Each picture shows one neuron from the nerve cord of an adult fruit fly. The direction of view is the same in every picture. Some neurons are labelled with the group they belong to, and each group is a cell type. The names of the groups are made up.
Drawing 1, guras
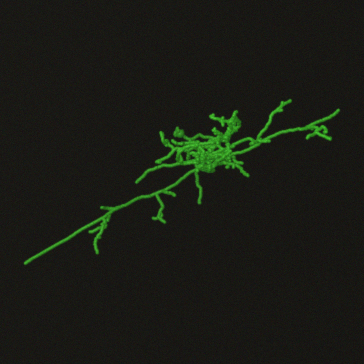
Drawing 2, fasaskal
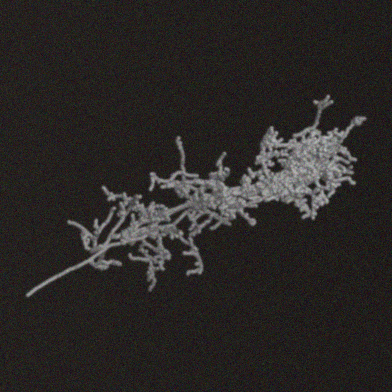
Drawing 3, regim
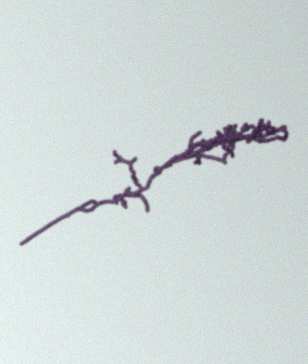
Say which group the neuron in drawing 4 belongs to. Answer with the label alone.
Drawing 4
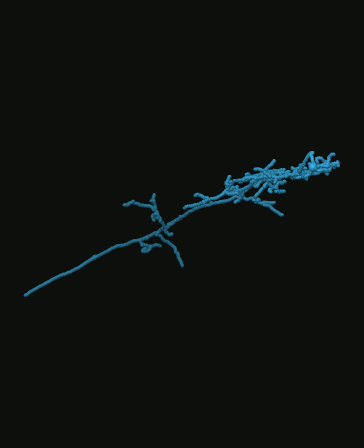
regim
